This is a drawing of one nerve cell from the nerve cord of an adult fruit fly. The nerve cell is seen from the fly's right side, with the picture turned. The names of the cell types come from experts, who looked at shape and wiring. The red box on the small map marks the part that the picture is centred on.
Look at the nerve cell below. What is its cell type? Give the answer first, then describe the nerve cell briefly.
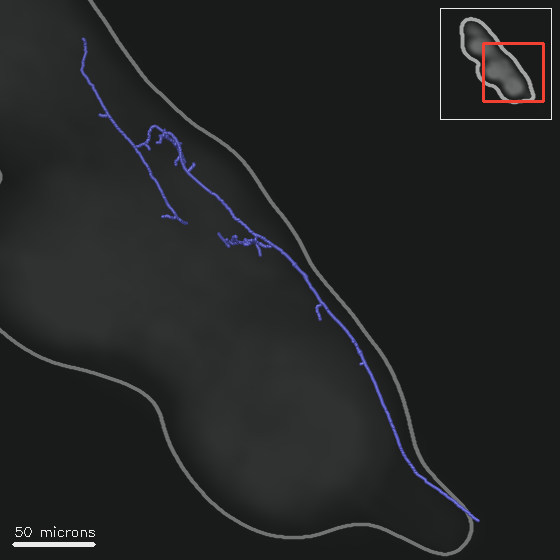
Its cell type is DNg82. Its broad class is descending neuron. No cell body is drawn. From top to bottom in the picture it spans about 300 microns.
